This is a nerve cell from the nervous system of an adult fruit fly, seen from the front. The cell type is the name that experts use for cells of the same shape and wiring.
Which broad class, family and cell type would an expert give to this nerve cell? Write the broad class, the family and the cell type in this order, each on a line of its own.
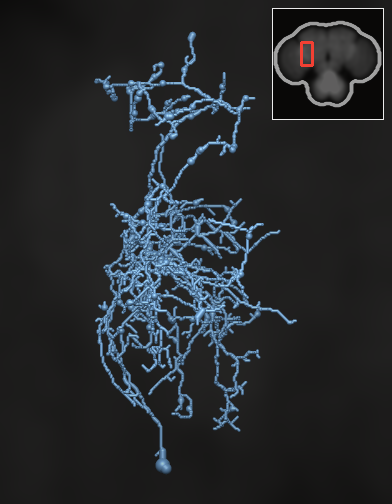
central-brain intrinsic neuron
hemilineage VLPl&p2_lateral
AVLP136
